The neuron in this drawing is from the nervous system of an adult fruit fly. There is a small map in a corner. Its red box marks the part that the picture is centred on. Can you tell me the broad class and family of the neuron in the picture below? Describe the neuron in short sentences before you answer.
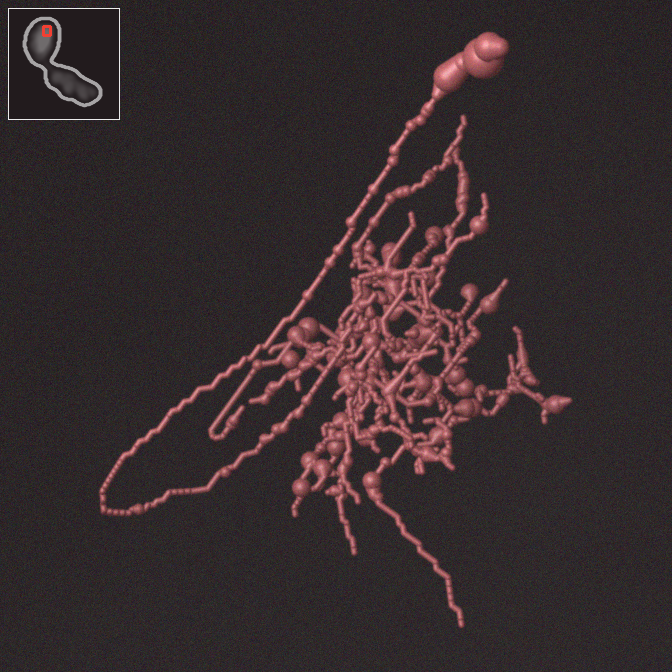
The cell body can be seen at the upper right of the picture. Dozens of branch ends can be seen. This is a central-brain intrinsic neuron. Its family is hemilineage VLPl4_dorsal.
